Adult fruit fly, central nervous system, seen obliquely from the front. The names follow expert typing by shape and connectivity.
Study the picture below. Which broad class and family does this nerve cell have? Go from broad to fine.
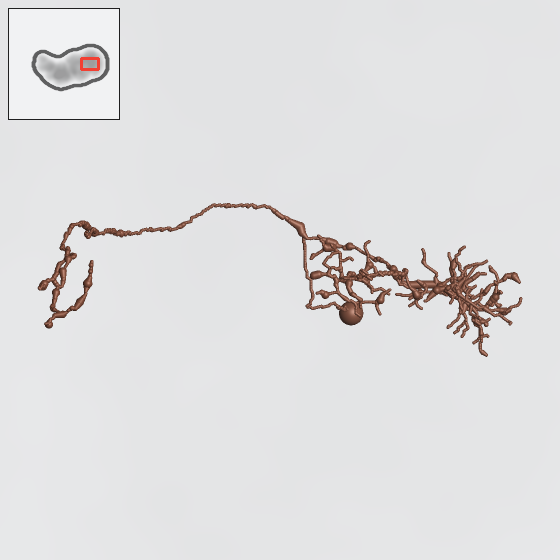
visual projection neuron; LLPC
